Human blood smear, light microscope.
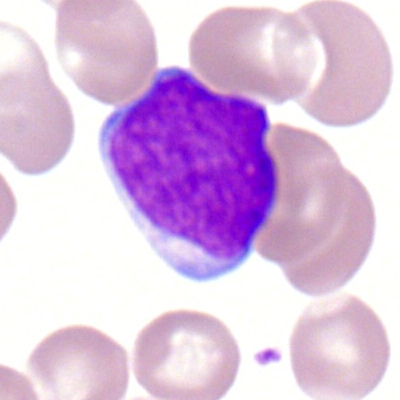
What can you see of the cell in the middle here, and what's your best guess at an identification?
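An irregular, angular outline, rather than a smoothly round one, bounds the cell. Most of the cell is filled by the nucleus, which forms a single unlobed mass. The cytoplasm shows no visible granules. It is a myeloblast.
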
